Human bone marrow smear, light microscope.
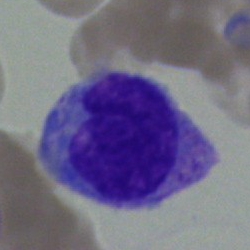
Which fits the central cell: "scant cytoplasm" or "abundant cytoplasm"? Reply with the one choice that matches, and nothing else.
Scant cytoplasm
